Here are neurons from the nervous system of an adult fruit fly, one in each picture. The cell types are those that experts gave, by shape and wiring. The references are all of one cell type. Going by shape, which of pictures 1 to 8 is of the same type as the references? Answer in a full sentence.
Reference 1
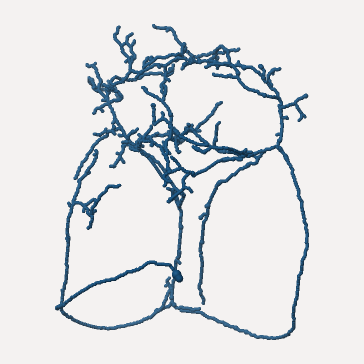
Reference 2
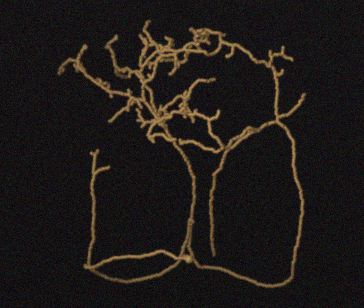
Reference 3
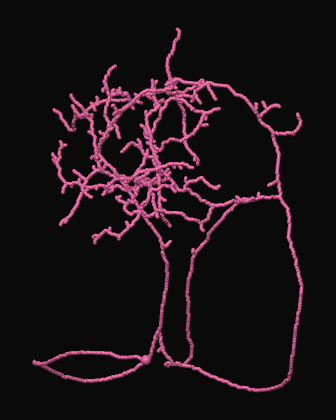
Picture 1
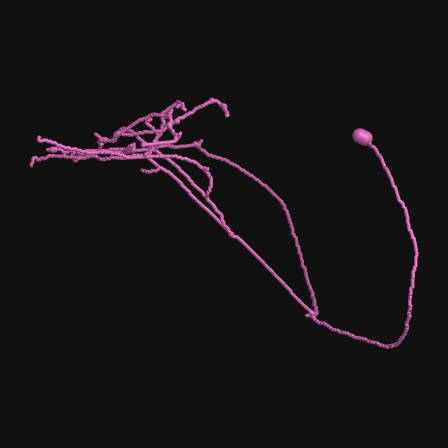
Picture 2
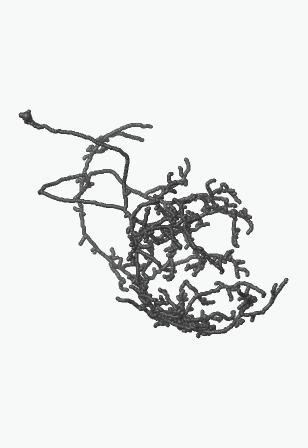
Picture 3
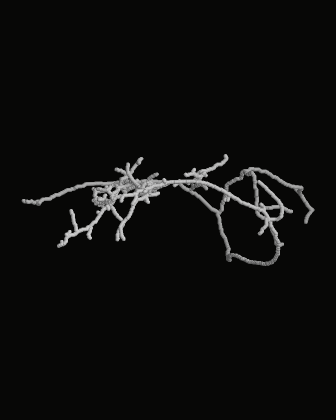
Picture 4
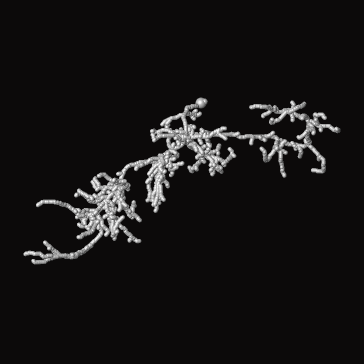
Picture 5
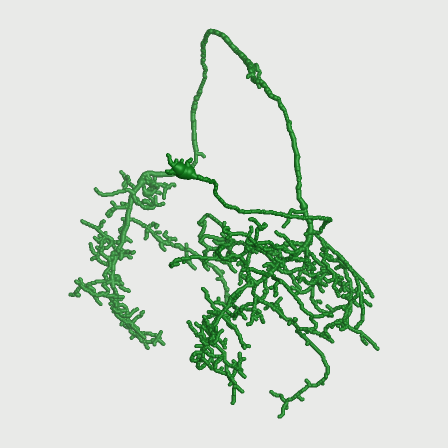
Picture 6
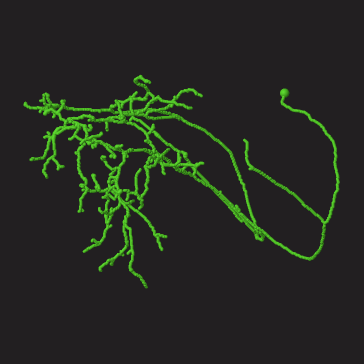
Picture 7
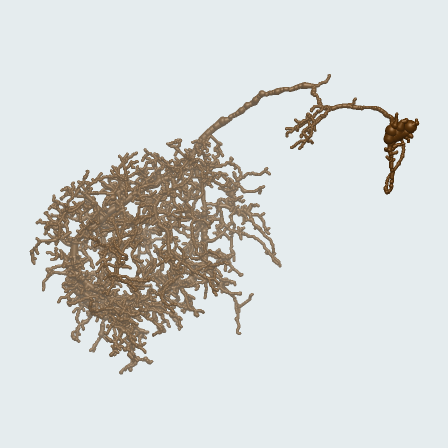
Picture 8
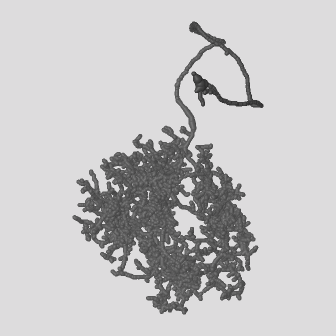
The neuron in picture 6 is of the same cell type.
